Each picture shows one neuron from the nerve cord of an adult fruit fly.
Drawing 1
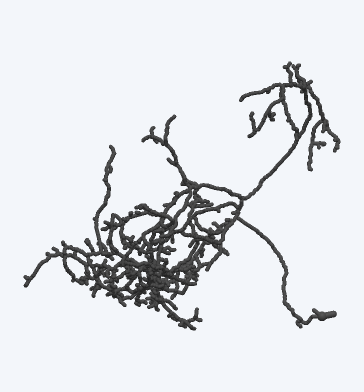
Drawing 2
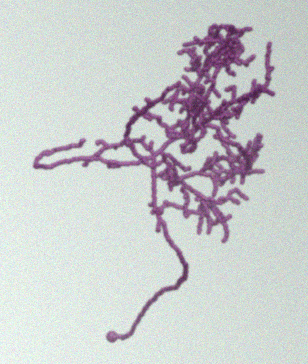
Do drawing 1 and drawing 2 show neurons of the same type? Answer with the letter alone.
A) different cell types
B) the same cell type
A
